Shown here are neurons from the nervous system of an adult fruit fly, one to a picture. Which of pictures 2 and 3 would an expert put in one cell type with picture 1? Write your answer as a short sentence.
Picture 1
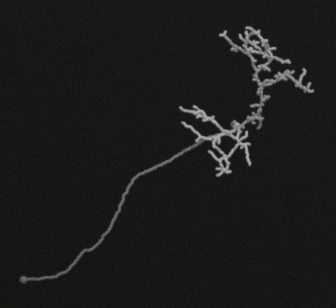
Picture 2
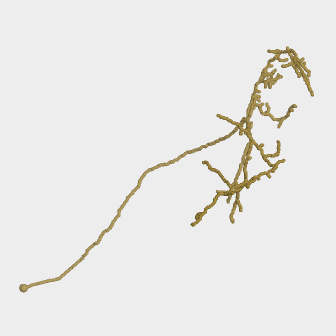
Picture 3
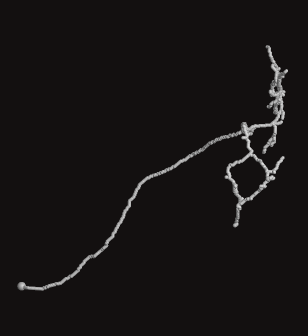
None of them is of the same cell type.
